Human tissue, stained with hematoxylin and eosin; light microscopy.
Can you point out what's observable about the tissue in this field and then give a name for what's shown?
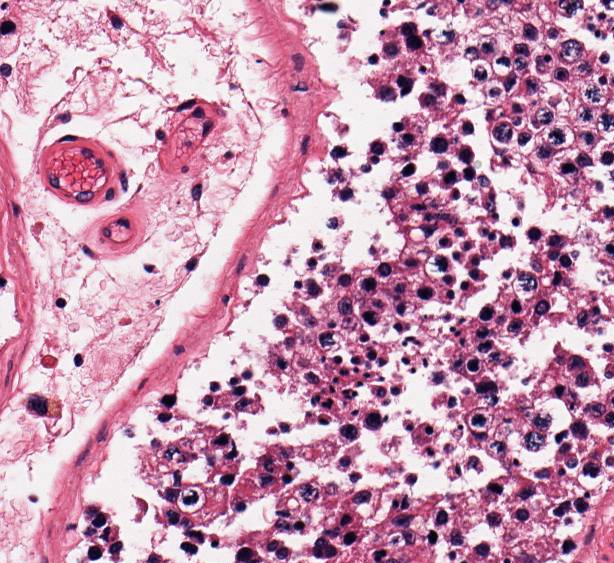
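A fibrous band carries flattened, elongated nuclei along its length. To its left the stroma is loose, pale and sparsely cellular. Toward the upper right lie larger round cells with pale round nuclei, distinct nucleoli and clear cytoplasmic halos. Many small cells with dark, dense, round nuclei are scattered throughout the cellular area. The tissue is testis.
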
